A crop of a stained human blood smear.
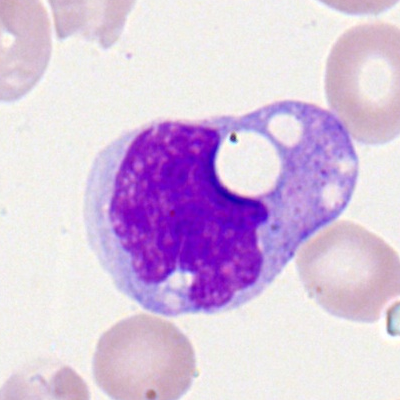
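Monocyte, the central cell in a stained human blood smear under the light microscope. Its irregular nucleus has a deep indentation on the right side and fills most of the left part of the cell. The cytoplasm is plentiful and pale greyish-blue, with fine pinkish-purple granules scattered through it.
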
